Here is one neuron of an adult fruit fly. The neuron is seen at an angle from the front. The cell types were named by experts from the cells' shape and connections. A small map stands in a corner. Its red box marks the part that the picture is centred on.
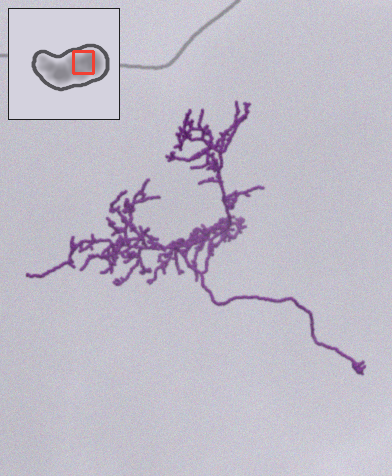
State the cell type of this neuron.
PS050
